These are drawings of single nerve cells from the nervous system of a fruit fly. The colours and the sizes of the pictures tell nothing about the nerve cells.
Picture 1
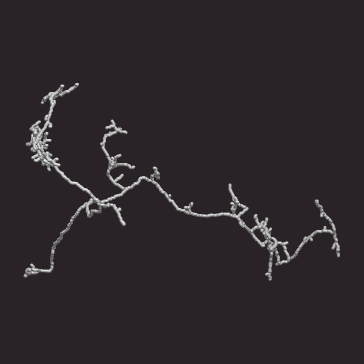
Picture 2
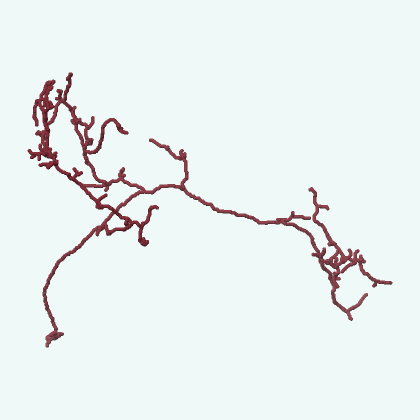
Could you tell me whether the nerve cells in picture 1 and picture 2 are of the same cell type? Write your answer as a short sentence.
They are of the same cell type.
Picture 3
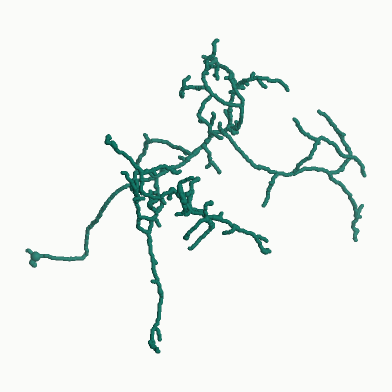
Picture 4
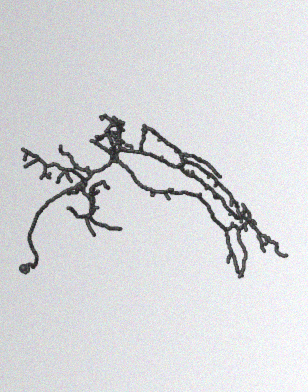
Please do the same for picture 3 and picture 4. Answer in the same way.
They are of different cell types.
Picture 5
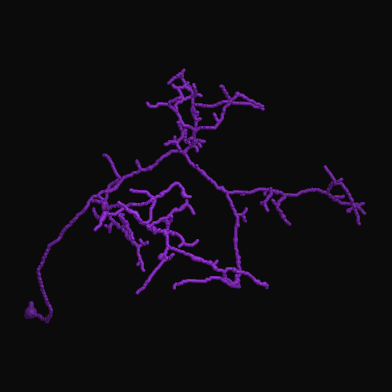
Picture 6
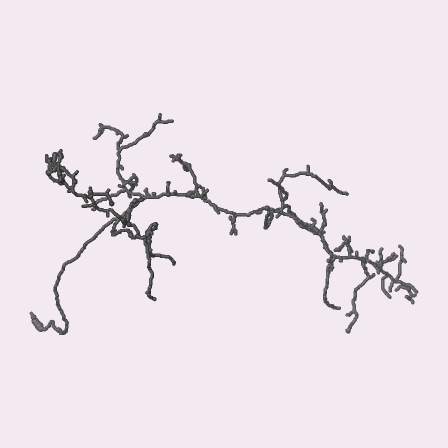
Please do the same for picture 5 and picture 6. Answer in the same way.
They are of different cell types.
